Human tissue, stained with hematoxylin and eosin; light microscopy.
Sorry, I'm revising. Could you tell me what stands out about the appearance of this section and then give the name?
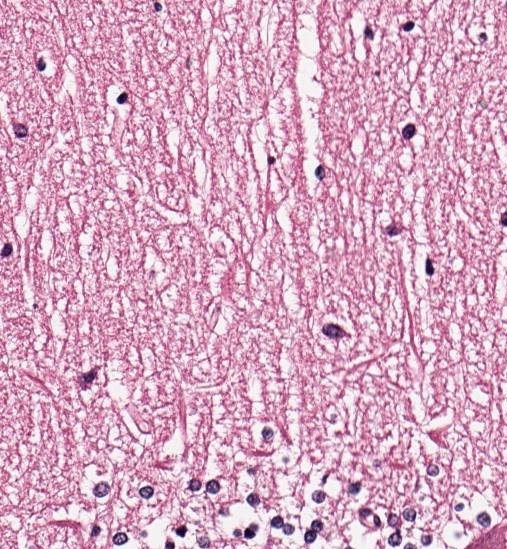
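Field mostly pink fibrillary neuropil with sparse scattered nuclei. In the upper neuropil, many of these nuclei sit within clear halos. Crowded band of nuclei along the bottom edge. Just above that band, a few larger cells with paler nuclei. Tissue: cerebellum.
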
